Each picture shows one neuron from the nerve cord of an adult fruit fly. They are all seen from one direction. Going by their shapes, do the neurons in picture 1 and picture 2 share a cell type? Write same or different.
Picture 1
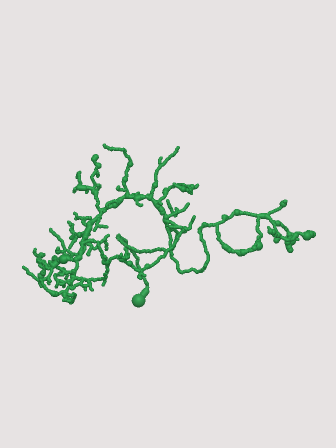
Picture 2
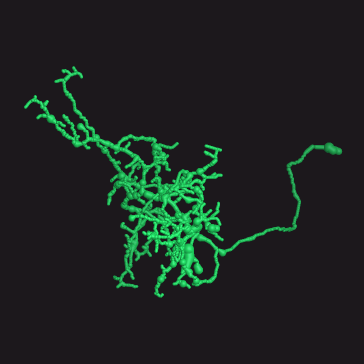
different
